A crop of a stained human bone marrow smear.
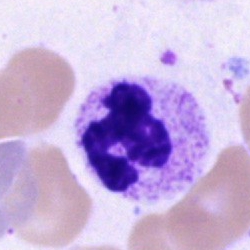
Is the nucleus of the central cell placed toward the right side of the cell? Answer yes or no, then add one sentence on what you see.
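No. The nucleus sits toward the left of the cell, leaving more cytoplasm on the right.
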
